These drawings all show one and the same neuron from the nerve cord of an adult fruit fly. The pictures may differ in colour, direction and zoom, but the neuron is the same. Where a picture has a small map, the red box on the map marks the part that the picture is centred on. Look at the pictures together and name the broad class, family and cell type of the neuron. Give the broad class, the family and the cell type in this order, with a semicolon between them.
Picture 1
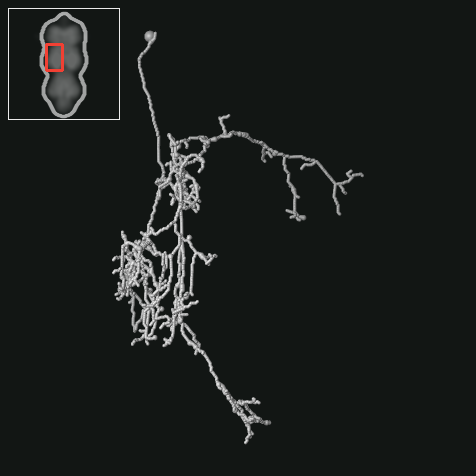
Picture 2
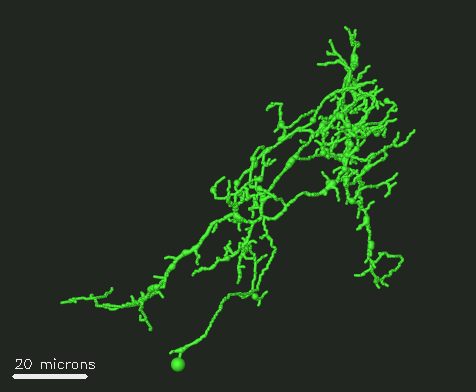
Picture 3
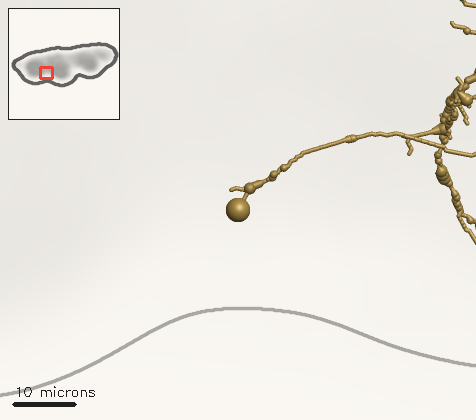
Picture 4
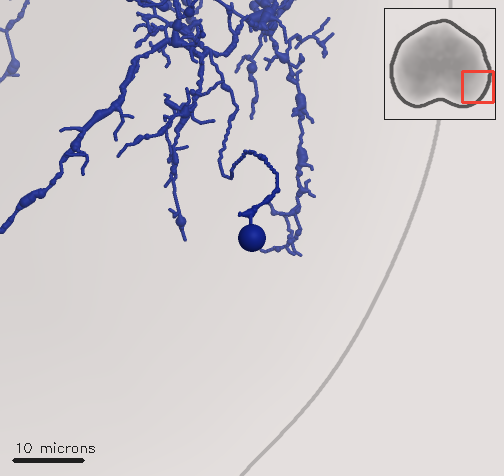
nerve-cord intrinsic neuron; hemilineage 16B; IN16B090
